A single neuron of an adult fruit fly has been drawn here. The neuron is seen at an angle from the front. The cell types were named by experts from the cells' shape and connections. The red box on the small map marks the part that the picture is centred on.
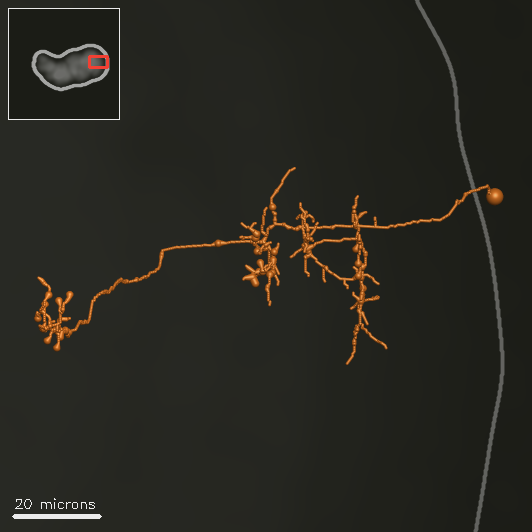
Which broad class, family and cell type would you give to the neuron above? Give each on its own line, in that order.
optic-lobe intrinsic neuron
Tm
Tm36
